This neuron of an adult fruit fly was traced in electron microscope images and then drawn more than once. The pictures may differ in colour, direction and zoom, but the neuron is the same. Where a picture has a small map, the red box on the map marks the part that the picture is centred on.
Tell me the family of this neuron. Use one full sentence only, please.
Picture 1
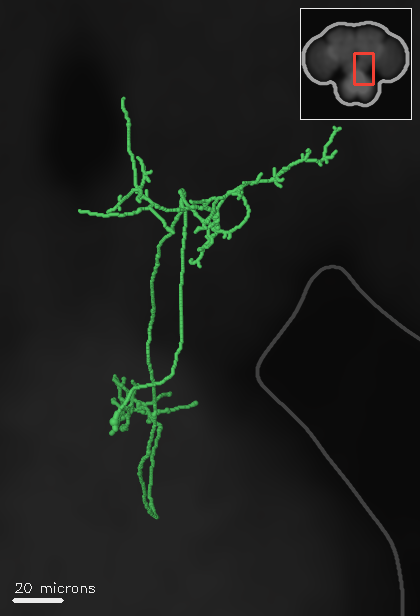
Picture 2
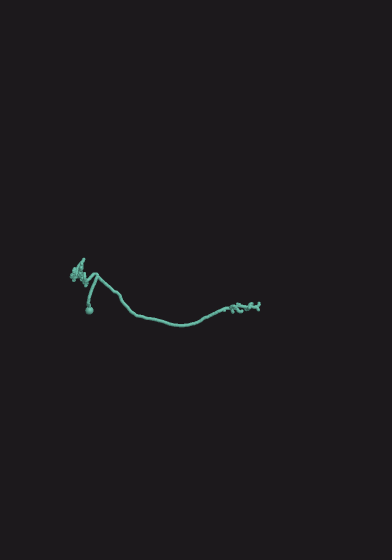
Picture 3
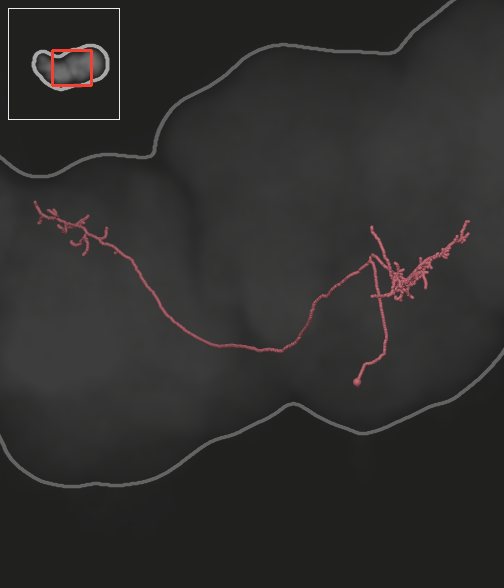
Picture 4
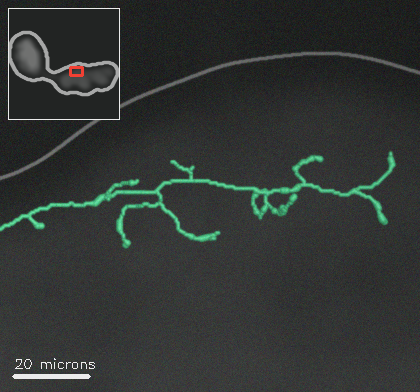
The family of this particular neuron is hemilineage LB12.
